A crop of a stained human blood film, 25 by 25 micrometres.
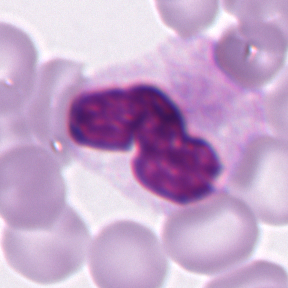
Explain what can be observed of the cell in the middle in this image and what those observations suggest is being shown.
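First, the nucleus: two large lobes sit at upper left and lower right, joined by a broad neck. Second, the chromatin is dark purple and coarsely clumped. Third, the cytoplasm is abundant and pale pinkish-lilac. Fourth, it holds fine, faint pinkish granules. Last, the name: segmented neutrophil.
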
